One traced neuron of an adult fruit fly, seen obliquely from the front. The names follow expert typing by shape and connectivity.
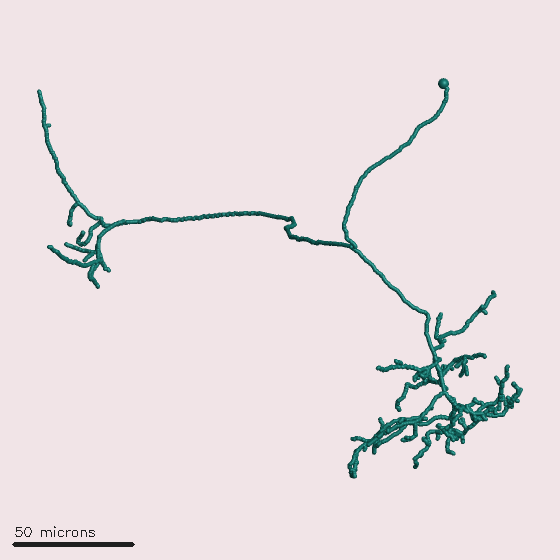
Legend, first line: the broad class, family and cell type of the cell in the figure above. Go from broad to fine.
central-brain intrinsic neuron; hemilineage DM6_central1; CB2585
